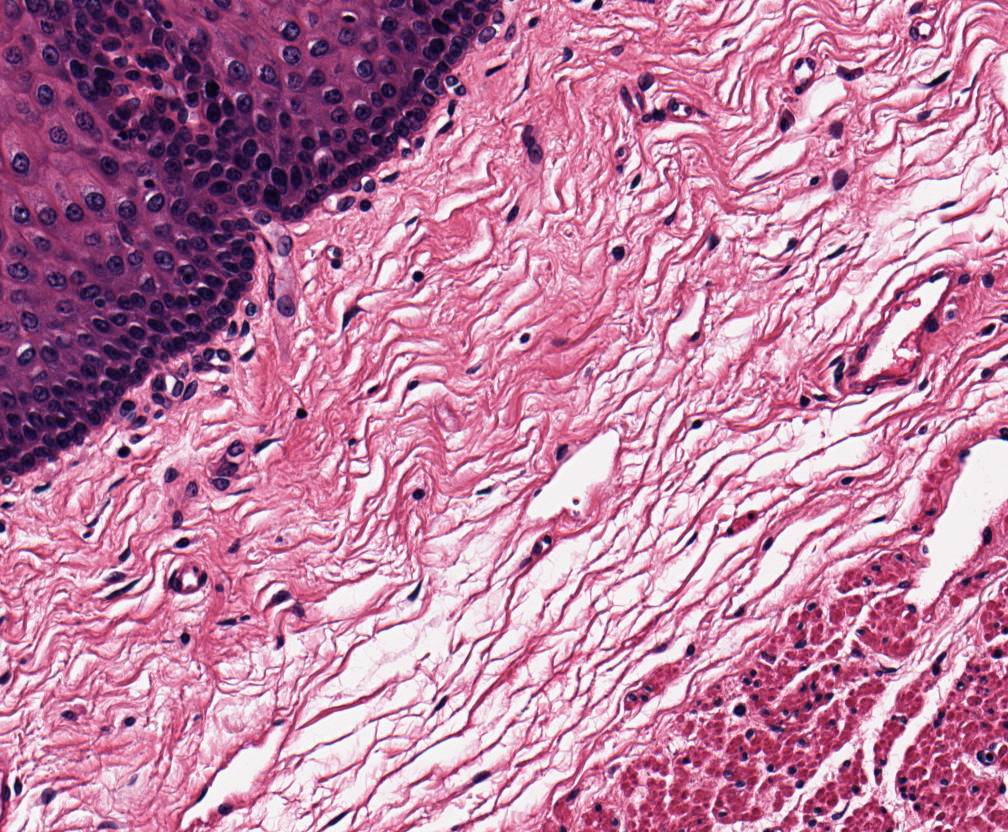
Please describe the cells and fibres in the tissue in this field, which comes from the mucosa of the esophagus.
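The epithelium meets the stroma along a fairly smooth diagonal border without deep downgrowths. At this border the basal layer shows crowded nuclei, darker than those of the cells above. Cells above the basal layer have round nuclei with more pink cytoplasm around them than the basal cells. Stromal cells are sparse, with scattered small spindle-shaped nuclei between collagen bundles.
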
